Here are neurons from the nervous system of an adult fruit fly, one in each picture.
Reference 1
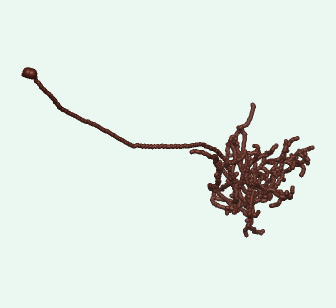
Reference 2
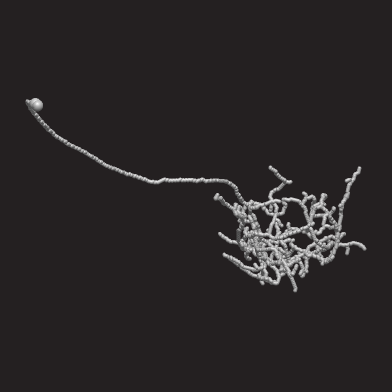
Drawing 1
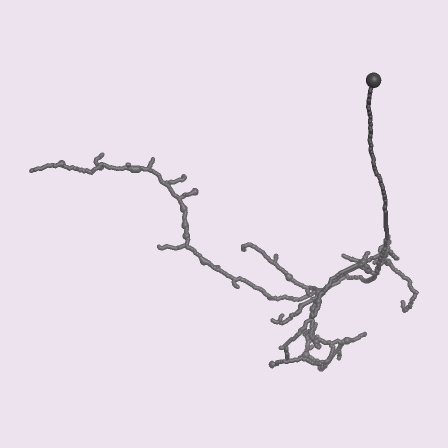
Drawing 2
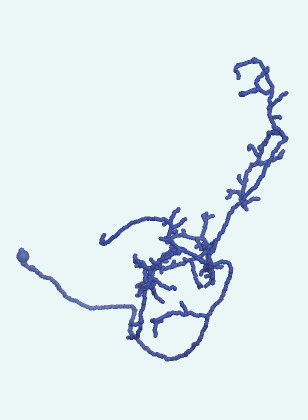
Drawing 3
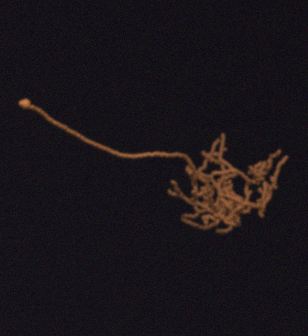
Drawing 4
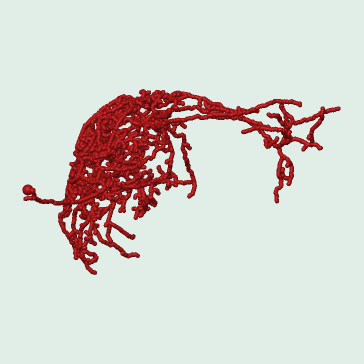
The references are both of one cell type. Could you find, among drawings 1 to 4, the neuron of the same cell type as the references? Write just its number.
3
